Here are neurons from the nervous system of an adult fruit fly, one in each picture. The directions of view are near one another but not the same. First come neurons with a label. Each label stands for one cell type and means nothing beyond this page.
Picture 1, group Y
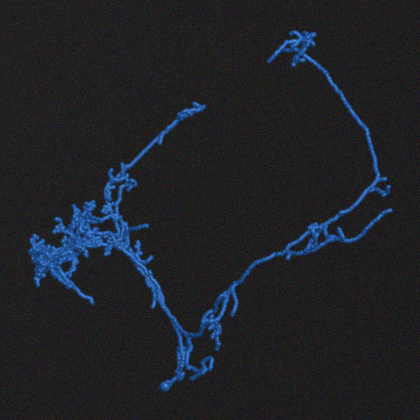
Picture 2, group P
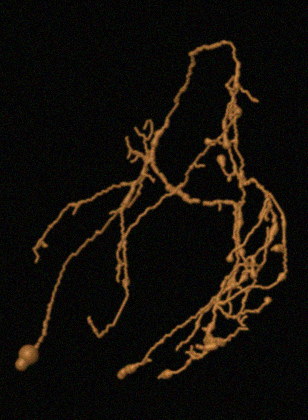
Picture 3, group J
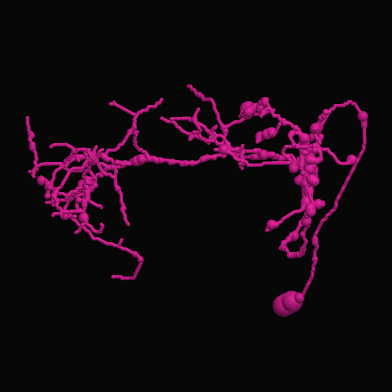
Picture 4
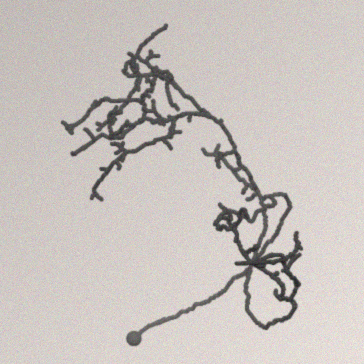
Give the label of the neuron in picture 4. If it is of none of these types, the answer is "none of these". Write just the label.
none of these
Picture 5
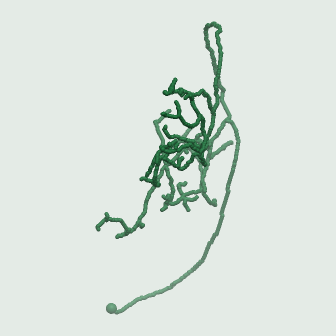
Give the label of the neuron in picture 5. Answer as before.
none of these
